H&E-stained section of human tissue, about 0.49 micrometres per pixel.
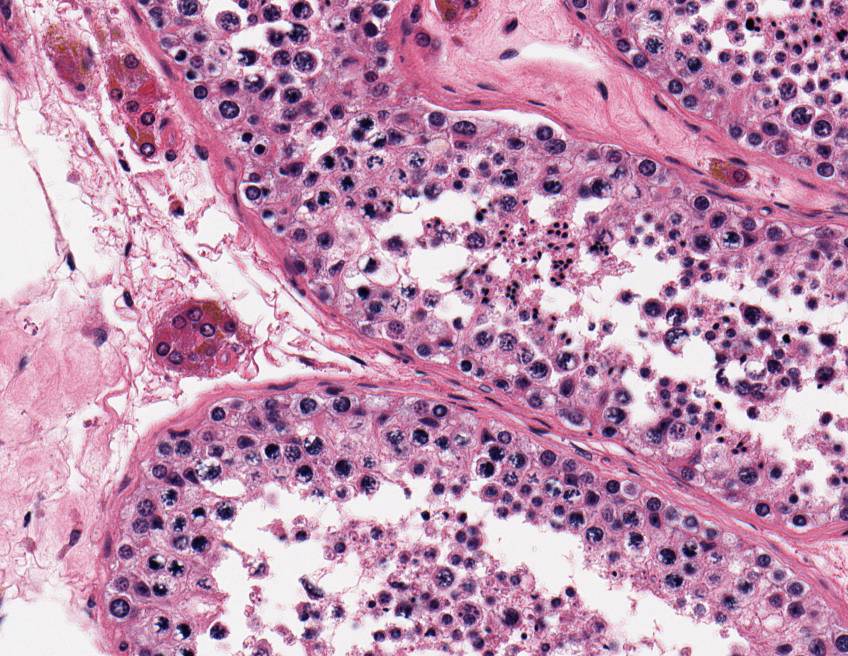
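Testis, H&E section. A stratified epithelium many cell layers deep fills each tubule from the wall toward the centre. Many middle-layer cells have large round nuclei with coarse, clumped dark chromatin. Small, very dark, condensed nuclei cluster toward the centre of the middle tubule. Small groups of polygonal cells with pink cytoplasm and golden-brown granules lie between the tubules at the left and upper left.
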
